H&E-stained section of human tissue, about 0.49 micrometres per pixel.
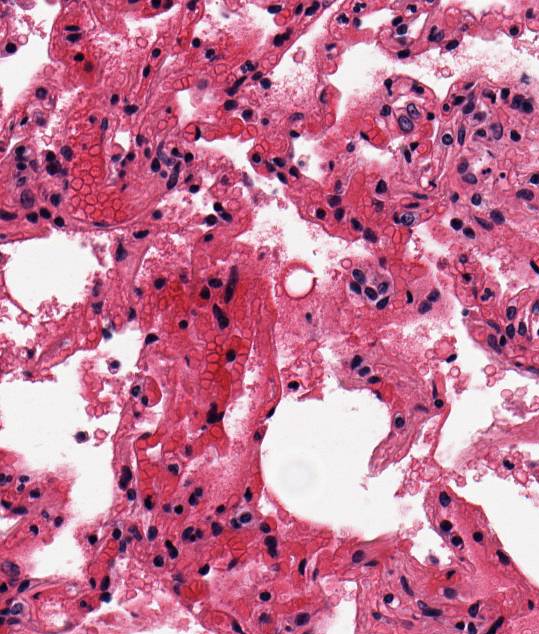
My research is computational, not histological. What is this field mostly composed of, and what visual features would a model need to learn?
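Field: alveolus. Nuclei small, dark, round to oval, mostly within septa.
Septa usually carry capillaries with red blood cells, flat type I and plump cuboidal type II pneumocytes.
Packed red blood cells seen as outlined round discs, paler centres. Loose red blood cells free in some spaces, e.g. near left and right edges. Some spaces, chiefly upper middle, contain pale pink finely granular material.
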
